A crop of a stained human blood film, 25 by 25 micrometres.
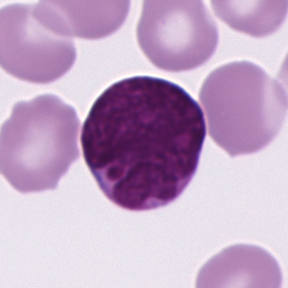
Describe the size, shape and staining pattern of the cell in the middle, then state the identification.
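Cell about 12 micrometres across; outline round and smooth, no surface projections. Nucleus round, about 11 micrometres across, filling nearly the whole cell. Cytoplasm a scant pale bluish rim, mainly at lower left. Name: myeloblast.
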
